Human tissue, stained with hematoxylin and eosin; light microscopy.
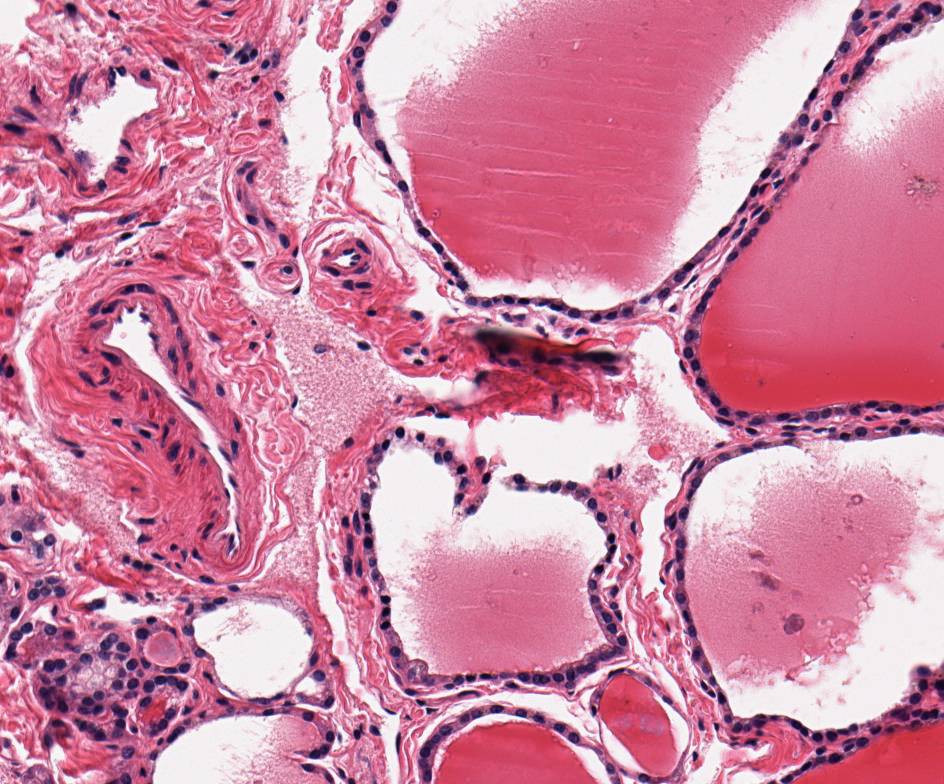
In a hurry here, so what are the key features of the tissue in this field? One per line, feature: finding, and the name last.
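Follicles: large, colloid-filled, right and centre
Colloid: pink
Lining: single layer, flattened to low cuboidal cells
Stroma: loose, fibrous, on the left
Collagen: wavy pink fibres in upper-left stroma
Corner: smaller follicles, more crowded cells, lower left
Name: thyroid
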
